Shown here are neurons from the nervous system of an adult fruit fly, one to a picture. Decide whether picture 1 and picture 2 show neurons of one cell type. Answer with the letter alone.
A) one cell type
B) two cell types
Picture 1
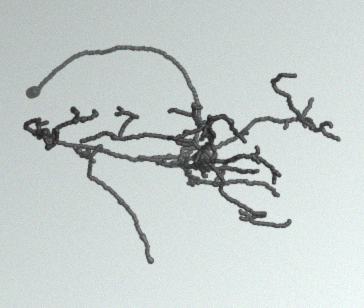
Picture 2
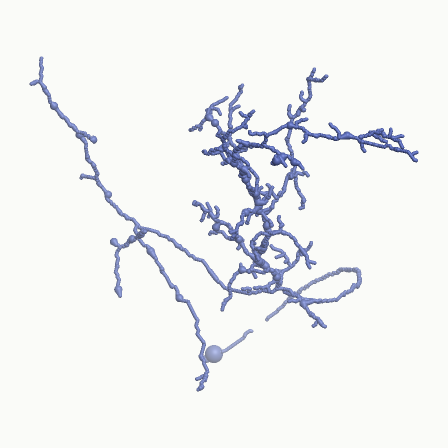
B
